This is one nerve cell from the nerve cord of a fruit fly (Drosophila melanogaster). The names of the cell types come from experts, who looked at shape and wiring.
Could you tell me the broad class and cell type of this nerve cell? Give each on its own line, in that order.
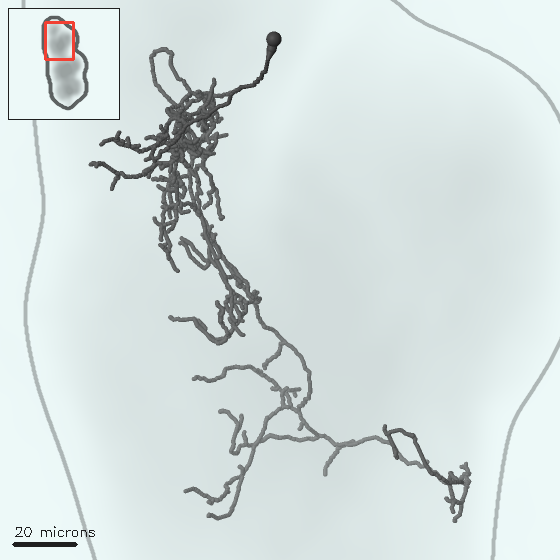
nerve-cord intrinsic neuron
INXXX339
